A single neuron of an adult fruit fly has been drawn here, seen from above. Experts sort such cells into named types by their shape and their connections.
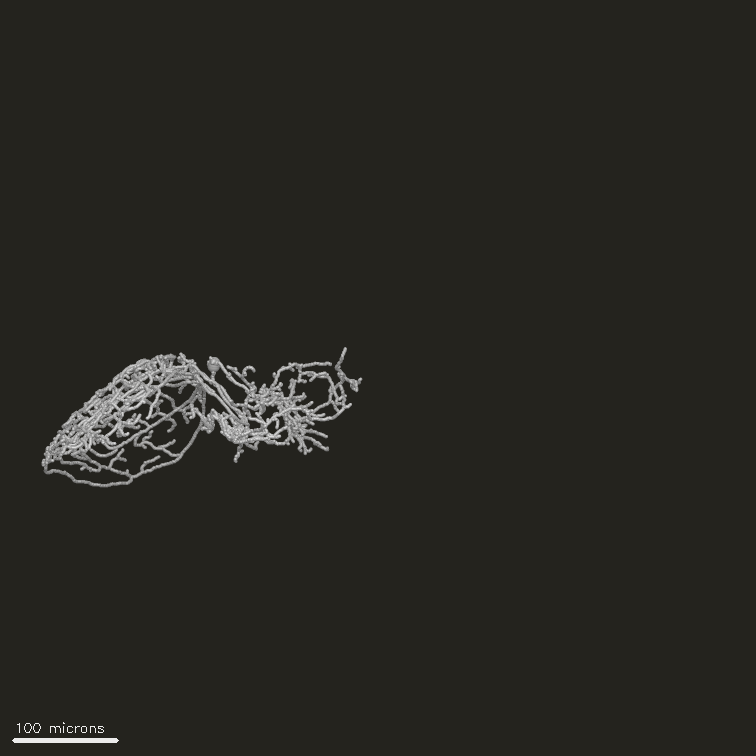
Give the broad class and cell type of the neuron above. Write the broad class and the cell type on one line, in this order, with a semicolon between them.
visual centrifugal neuron; aMe17c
